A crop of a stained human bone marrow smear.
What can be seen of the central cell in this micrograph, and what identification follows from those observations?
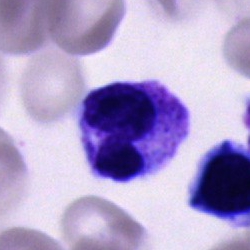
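Look first at the nucleus: it is split into two dark lobes, one above the other. Its chromatin is dense and stains dark purple. The nucleus lies toward the left, leaving most of the cytoplasm on the right. That cytoplasm holds fine purplish granules. You are looking at a segmented neutrophil.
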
